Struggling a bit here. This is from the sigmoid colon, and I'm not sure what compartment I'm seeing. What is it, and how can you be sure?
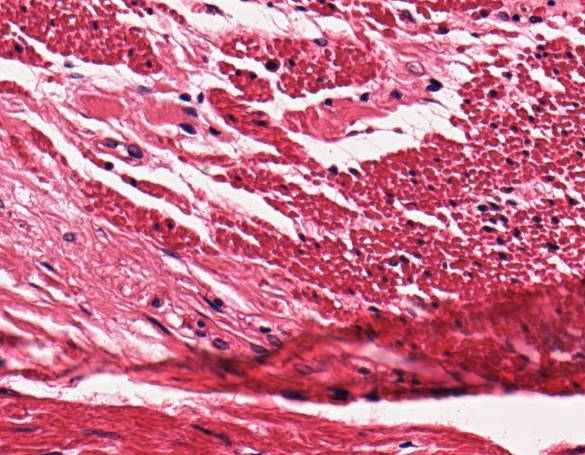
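Blood in a vessel or clot. Densely packed red blood cells fill most of the upper and right field.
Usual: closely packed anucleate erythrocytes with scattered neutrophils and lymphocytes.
Small dark nuclei scattered among red cells, upper right. Narrow white clefts cross it diagonally, upper left to lower right. Left middle: loose pale pink fibrillar tissue, few spindle-shaped nuclei.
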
